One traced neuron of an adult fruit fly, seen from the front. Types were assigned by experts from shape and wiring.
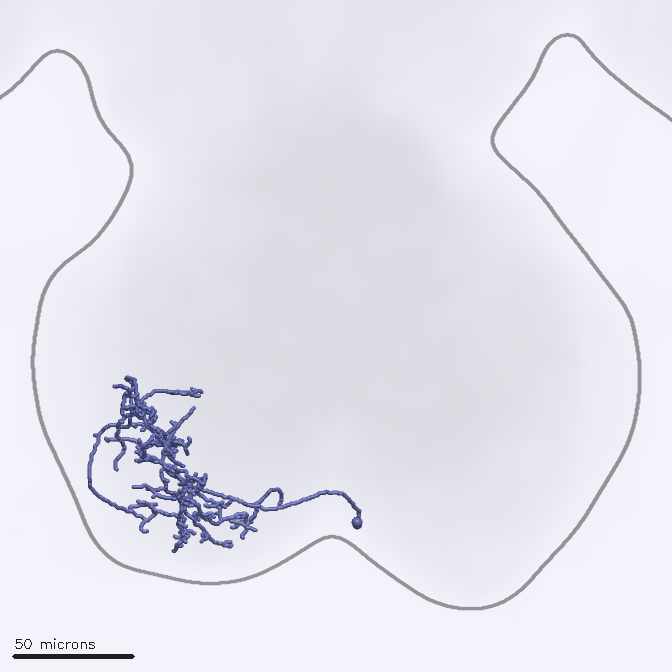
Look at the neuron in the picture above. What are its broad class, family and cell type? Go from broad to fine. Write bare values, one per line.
nerve-cord intrinsic neuron
hemilineage 13B
IN13B056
